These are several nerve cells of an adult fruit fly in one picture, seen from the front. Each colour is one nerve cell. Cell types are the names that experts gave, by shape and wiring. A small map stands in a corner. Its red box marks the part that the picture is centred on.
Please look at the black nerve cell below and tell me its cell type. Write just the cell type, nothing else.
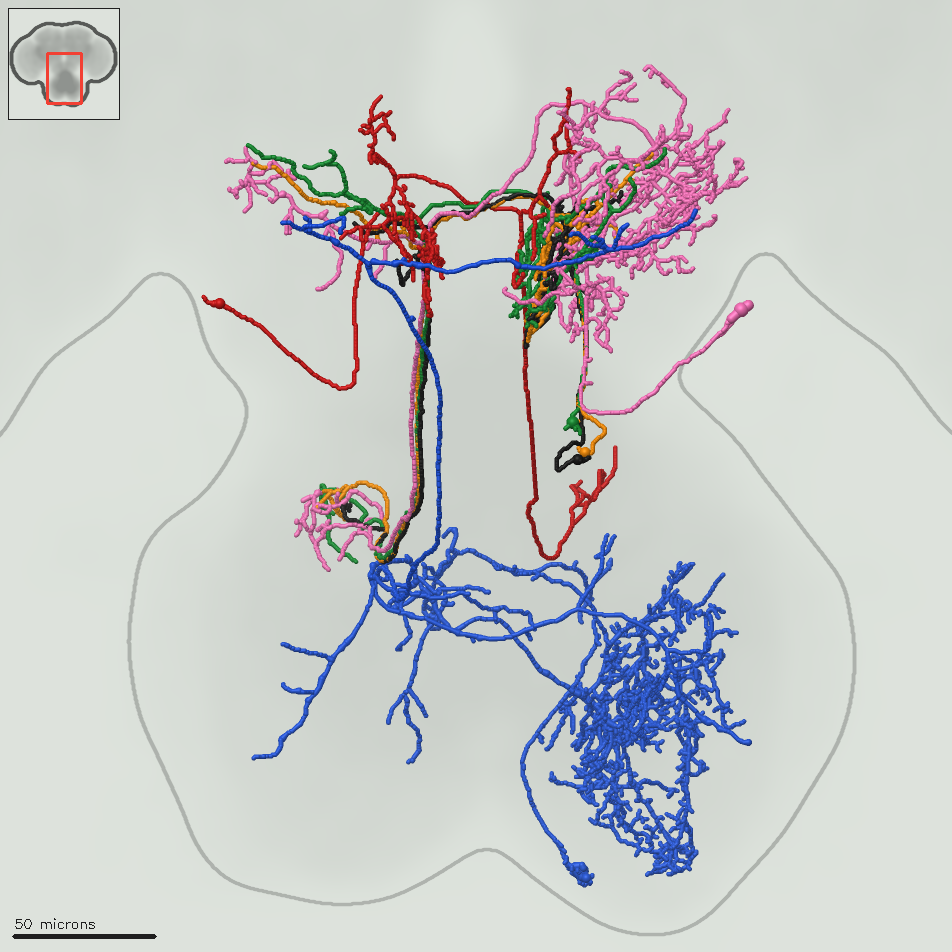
DNg10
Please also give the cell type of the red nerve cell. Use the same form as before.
DNg18_a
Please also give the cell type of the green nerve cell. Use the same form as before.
DNge179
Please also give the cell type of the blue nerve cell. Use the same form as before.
AN06B002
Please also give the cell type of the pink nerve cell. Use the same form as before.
DNge072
